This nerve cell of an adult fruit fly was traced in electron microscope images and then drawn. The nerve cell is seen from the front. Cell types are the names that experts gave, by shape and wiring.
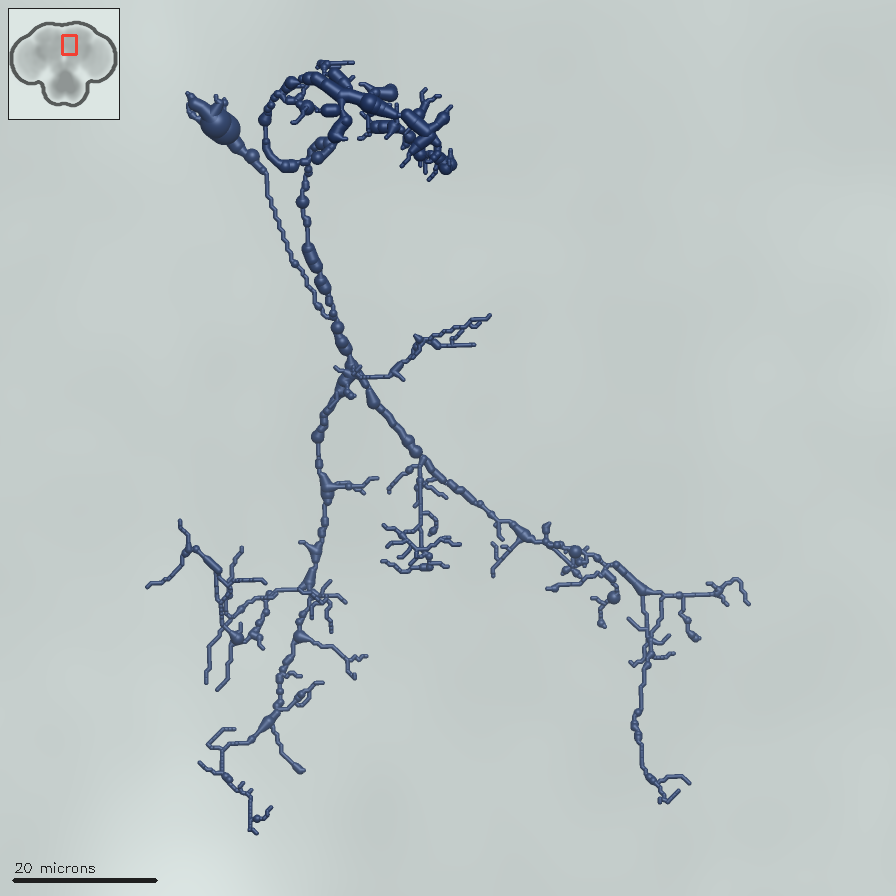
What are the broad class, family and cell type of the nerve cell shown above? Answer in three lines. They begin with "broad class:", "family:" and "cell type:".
broad class: central-brain intrinsic neuron
family: class CX
cell type: IbSpsP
